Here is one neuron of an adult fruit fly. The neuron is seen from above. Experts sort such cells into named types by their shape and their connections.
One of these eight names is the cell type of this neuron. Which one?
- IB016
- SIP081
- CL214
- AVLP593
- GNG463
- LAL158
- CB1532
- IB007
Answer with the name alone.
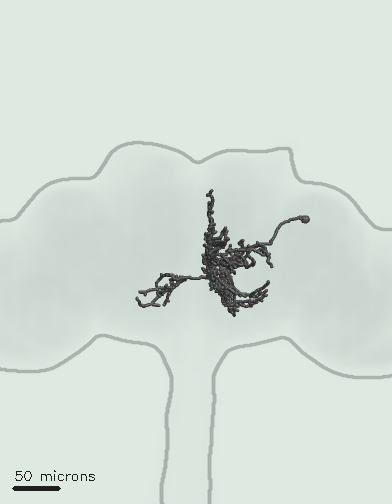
IB007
